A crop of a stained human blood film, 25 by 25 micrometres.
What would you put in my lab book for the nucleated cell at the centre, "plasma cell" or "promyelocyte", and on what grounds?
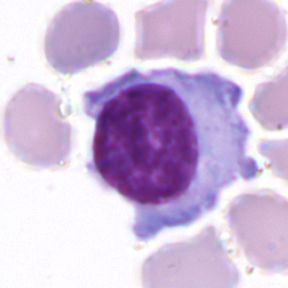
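This one is a plasma cell. Look at the nucleus: round to oval, with no indentation, sitting toward the left side of the cell. The cytoplasm is abundant to the right of it and below it. Notice, too, how the blue deepens along the outer edge compared with the area next to the nucleus.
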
